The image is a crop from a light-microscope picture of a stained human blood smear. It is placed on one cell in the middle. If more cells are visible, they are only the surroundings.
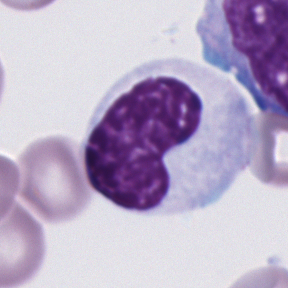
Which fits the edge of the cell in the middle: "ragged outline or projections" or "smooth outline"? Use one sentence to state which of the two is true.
The outline of this cell is free of projections and smooth.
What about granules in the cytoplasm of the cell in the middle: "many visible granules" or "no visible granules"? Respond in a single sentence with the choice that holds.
It is a cytoplasm without any visible granules that this cell has.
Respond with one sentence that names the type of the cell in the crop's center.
Among the cells in view, the one in the middle is a band neutrophil.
